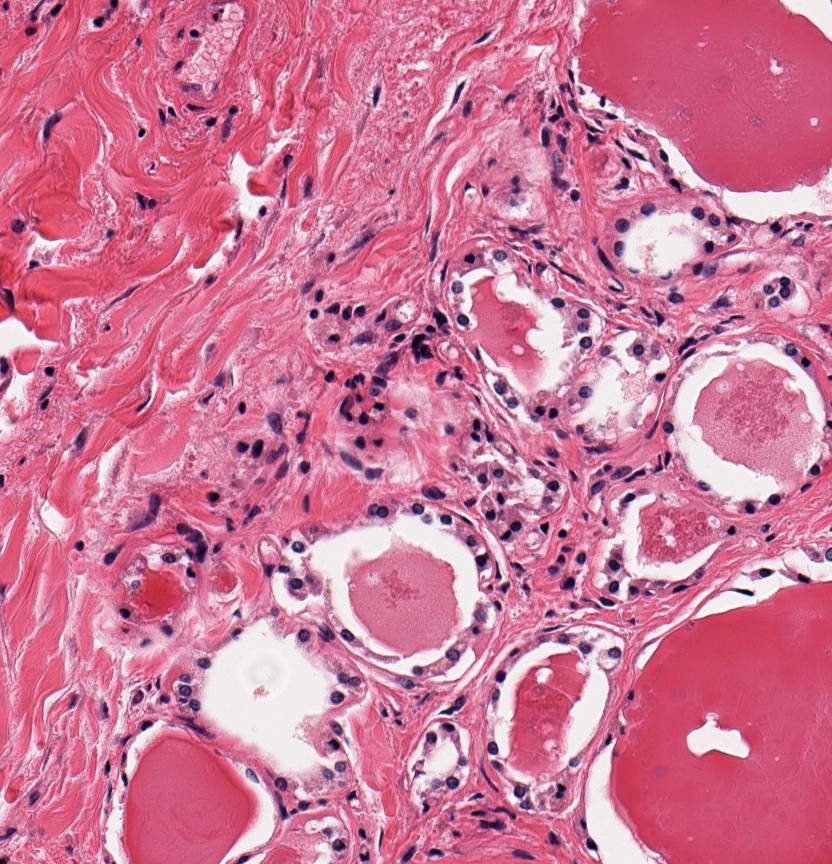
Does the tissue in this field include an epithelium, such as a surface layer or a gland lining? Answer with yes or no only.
Yes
